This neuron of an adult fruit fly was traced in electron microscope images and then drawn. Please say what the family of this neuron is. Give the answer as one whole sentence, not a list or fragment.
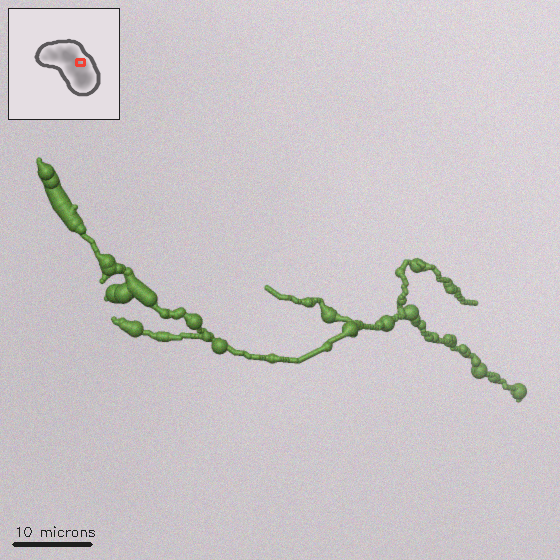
Under the family class mechanosensory is grouped this neuron.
